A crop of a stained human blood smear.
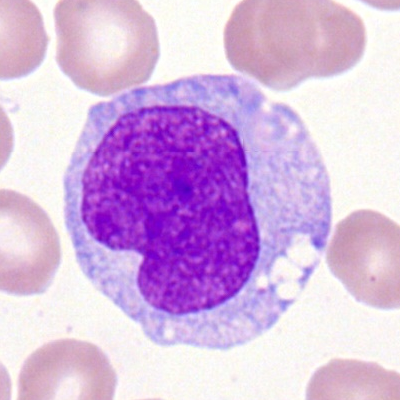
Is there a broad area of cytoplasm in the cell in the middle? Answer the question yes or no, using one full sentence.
Yes, its nucleus is set within plentiful cytoplasm.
